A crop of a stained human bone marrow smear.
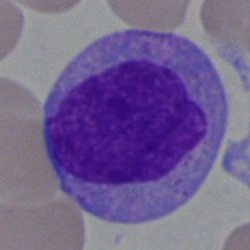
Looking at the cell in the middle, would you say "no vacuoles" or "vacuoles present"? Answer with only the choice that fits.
No vacuoles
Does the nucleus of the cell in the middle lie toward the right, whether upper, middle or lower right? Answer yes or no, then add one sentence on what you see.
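No. The nucleus sits toward the left of the cell, leaving a wider band of cytoplasm on the right and below.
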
